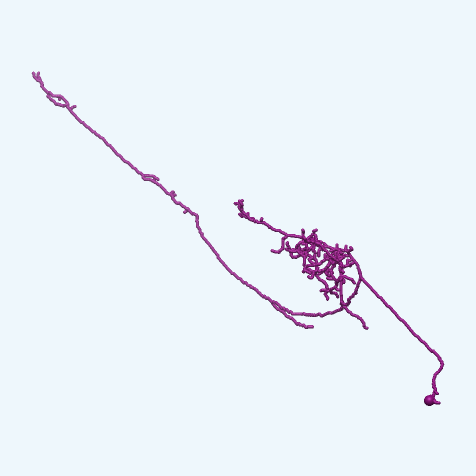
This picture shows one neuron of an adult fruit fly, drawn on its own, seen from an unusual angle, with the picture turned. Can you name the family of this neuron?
hemilineage 10B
